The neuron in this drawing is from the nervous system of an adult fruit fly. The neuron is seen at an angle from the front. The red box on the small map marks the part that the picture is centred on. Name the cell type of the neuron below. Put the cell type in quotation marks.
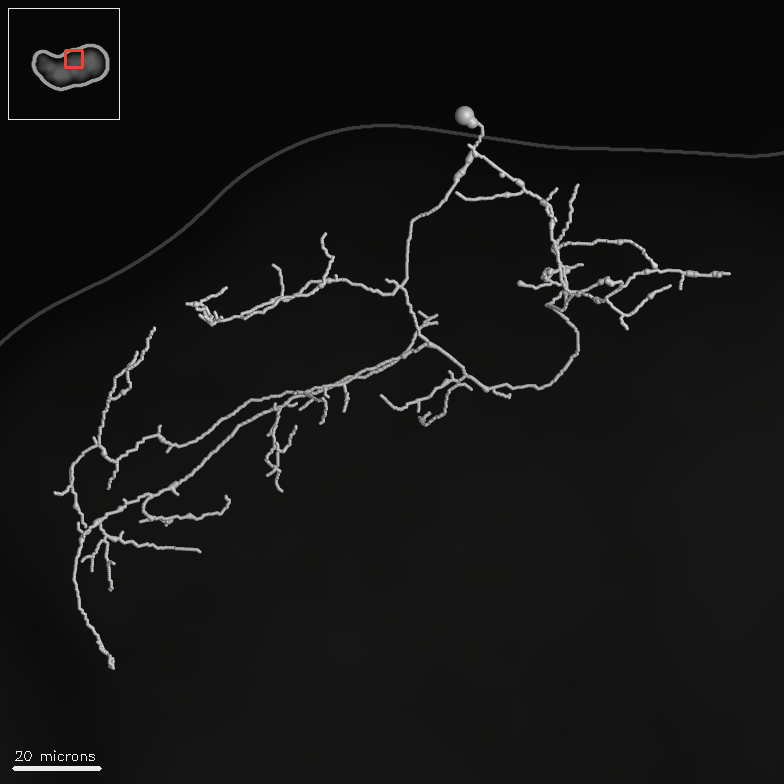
"CB3050"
